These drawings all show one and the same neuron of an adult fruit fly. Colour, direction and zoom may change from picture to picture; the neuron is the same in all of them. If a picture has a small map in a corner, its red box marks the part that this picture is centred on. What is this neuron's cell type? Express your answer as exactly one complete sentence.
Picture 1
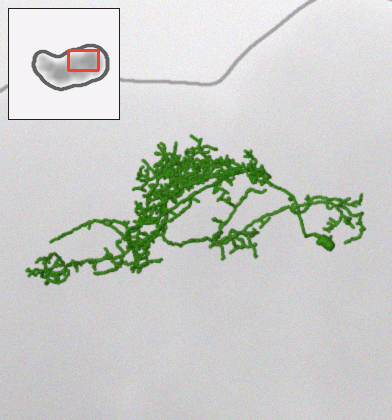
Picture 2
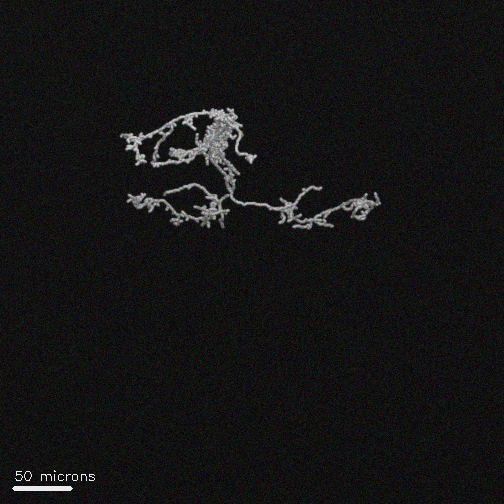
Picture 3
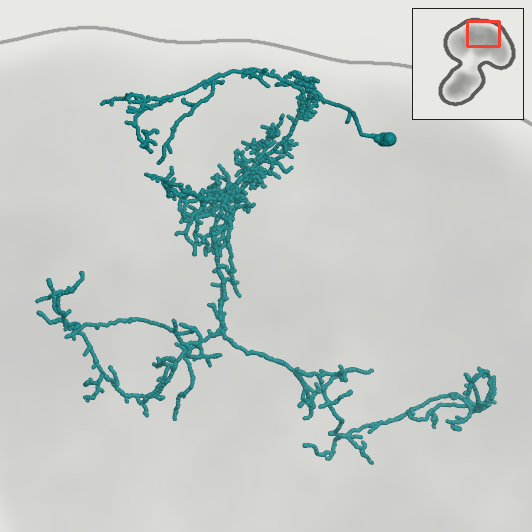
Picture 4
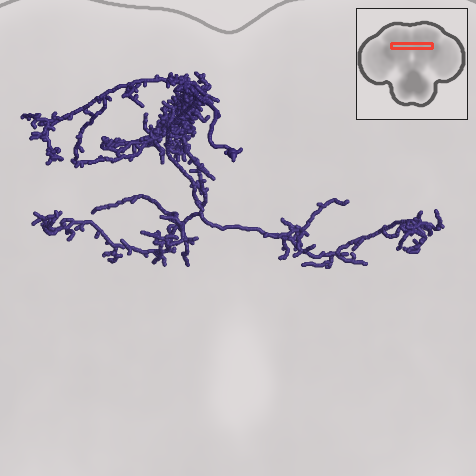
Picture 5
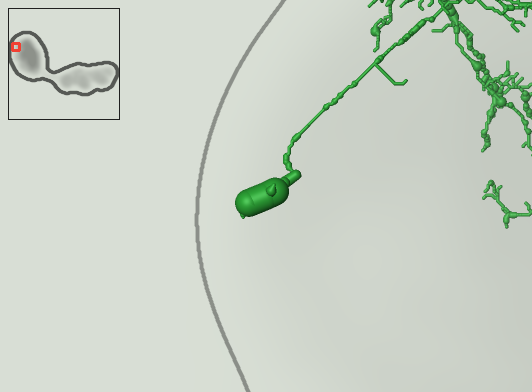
The cell type designation of this neuron is SMP158.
